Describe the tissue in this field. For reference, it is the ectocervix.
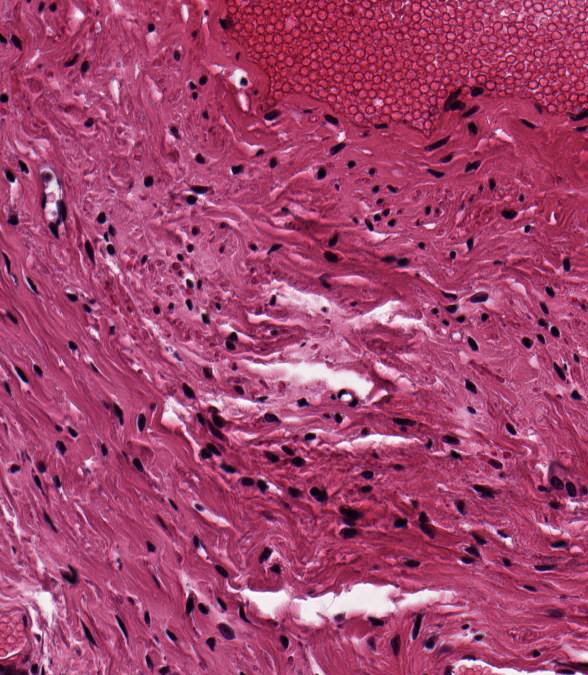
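Let me see: red blood cells crowd the upper right corner. Everything else is dense, deeply eosinophilic fibrous tissue, its fibres running in wavy, roughly parallel bundles obliquely across. Between the fibres sit small, dark, mostly elongated nuclei, scattered about.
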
